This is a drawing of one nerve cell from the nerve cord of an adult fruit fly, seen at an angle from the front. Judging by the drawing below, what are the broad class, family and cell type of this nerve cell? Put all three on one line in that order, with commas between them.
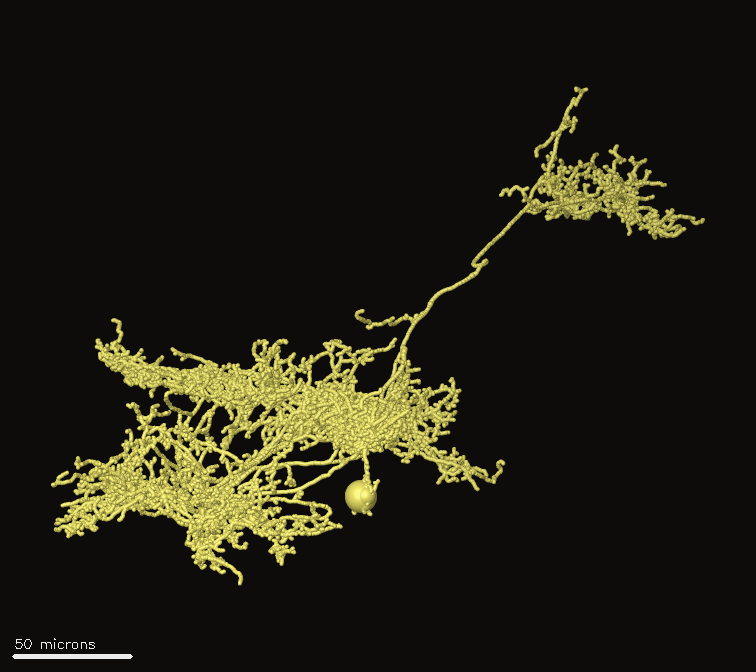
nerve-cord intrinsic neuron, hemilineage 05B, IN05B002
